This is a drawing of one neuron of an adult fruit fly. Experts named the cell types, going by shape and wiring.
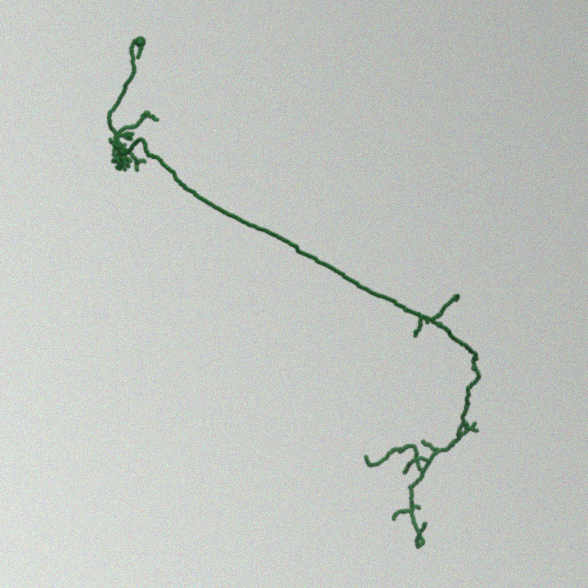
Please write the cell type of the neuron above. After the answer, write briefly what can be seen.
It is of cell type KCg-m. It is a central-brain intrinsic neuron. Its cell body lies at the upper left of the picture. In this view it is taller than it is wide.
